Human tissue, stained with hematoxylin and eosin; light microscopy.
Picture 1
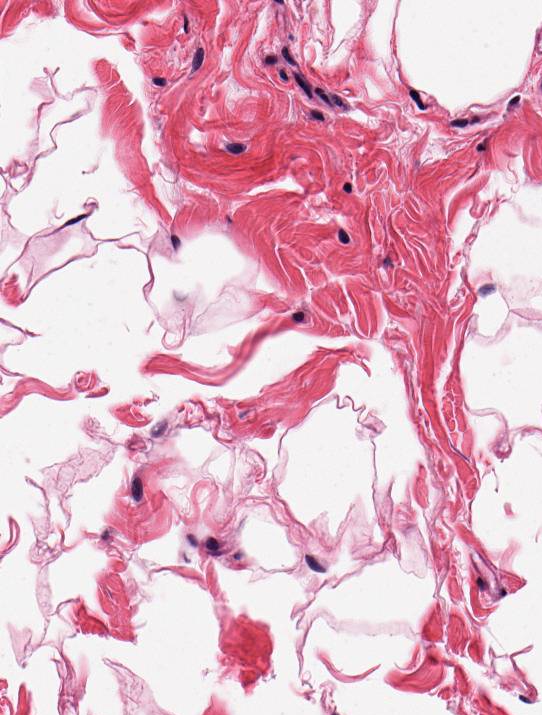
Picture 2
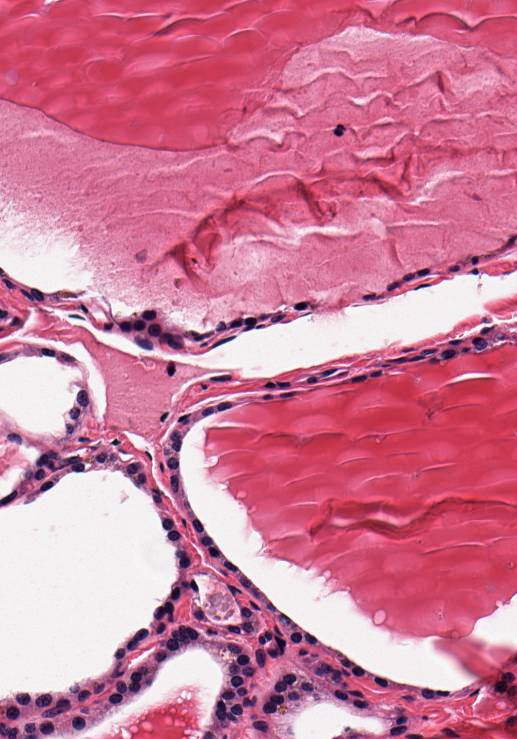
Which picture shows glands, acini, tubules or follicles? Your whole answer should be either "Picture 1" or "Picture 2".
Picture 2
